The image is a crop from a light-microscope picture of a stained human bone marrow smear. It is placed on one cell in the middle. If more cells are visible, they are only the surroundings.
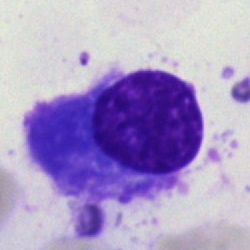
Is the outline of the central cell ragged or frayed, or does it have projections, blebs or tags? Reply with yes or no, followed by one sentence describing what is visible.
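Yes. The outline of the cytoplasm is irregular and ragged.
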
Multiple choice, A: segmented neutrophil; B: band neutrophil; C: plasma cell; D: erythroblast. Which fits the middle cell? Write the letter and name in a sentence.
The correct option, C, names the middle cell as a plasma cell.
